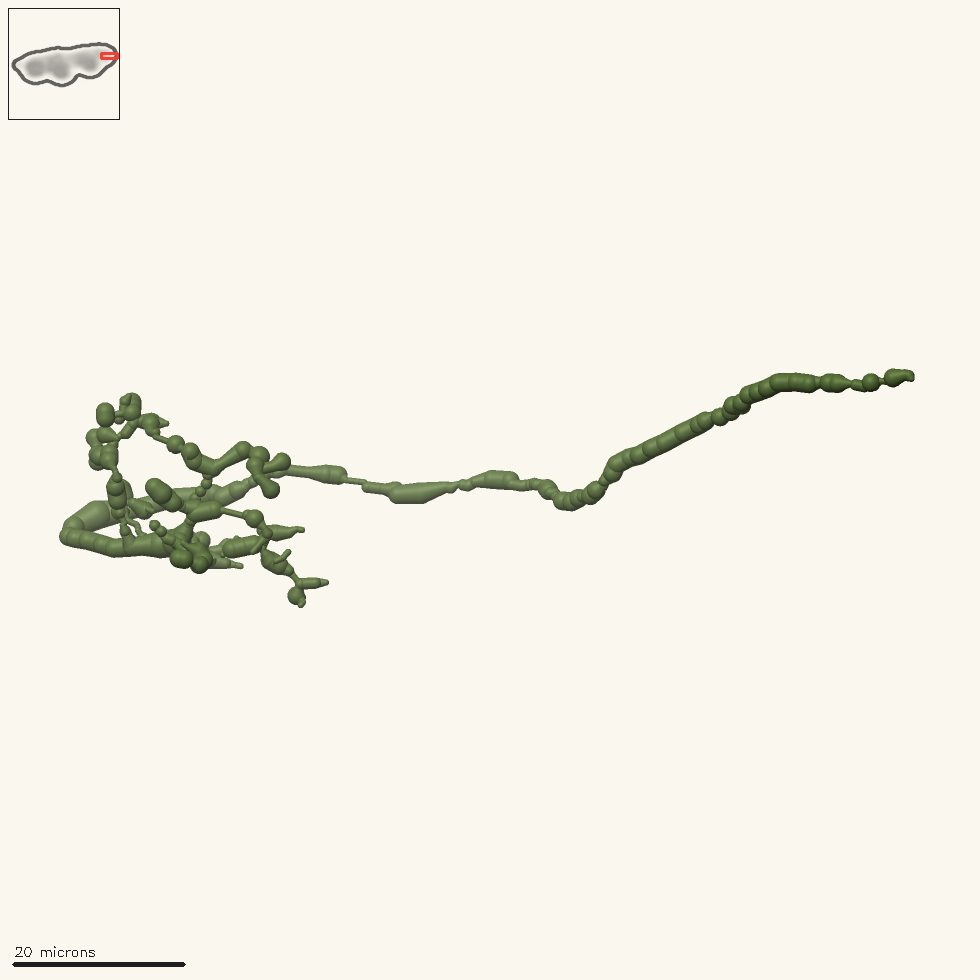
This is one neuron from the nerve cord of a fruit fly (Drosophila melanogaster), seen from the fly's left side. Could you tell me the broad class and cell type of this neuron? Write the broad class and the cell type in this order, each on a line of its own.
sensory neuron entering the nerve cord
SNxx17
